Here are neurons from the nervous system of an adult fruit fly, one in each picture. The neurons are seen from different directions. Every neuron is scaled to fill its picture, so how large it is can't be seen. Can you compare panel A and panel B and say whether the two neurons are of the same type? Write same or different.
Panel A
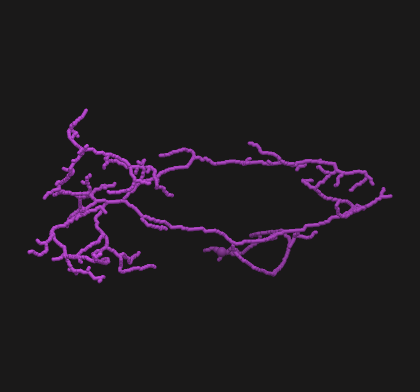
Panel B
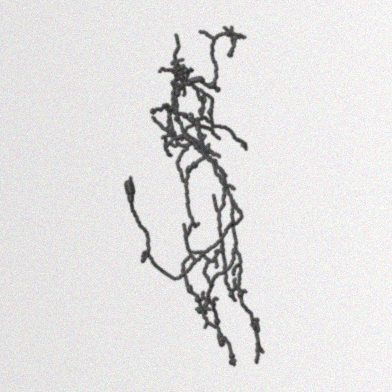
same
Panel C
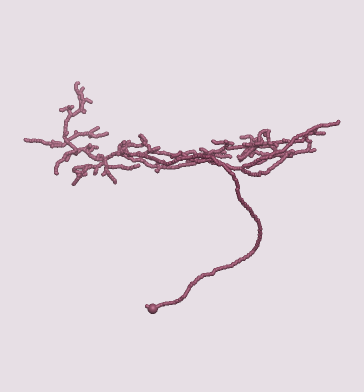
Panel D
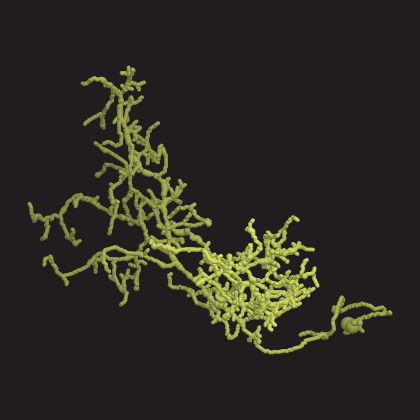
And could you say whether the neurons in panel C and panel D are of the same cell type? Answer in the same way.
different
